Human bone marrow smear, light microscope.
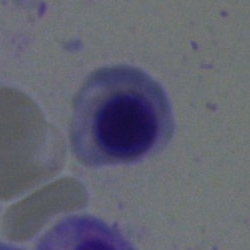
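Erythroblast, the central cell in a stained human bone marrow smear. Outline: roughly round, with a slightly bumpy, irregular edge. Chromatin: dense and dark purple throughout the nucleus. Cytoplasm: pale greyish lavender-blue, its rim wider above the nucleus than below it.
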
